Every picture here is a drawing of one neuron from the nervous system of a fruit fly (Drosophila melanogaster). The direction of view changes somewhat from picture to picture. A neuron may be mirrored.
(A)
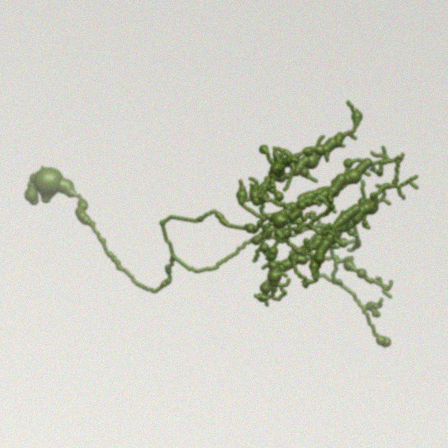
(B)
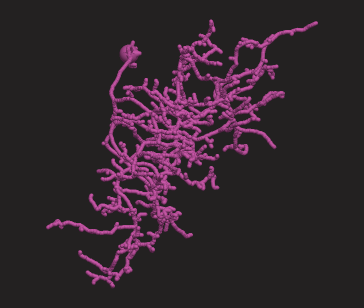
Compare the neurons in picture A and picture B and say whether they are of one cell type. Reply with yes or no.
no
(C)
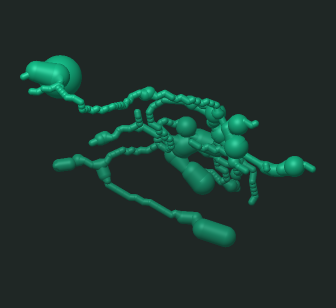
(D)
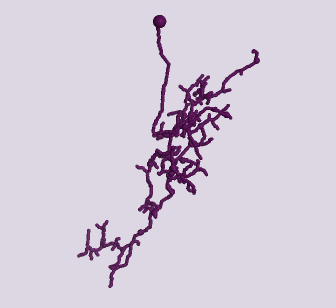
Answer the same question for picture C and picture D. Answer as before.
no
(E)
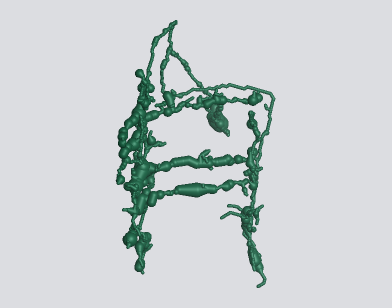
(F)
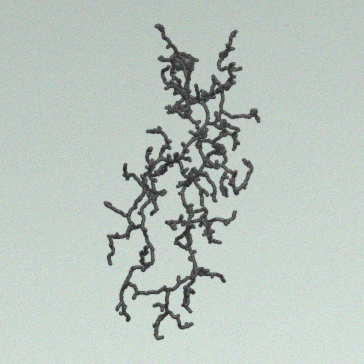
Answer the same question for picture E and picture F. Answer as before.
no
